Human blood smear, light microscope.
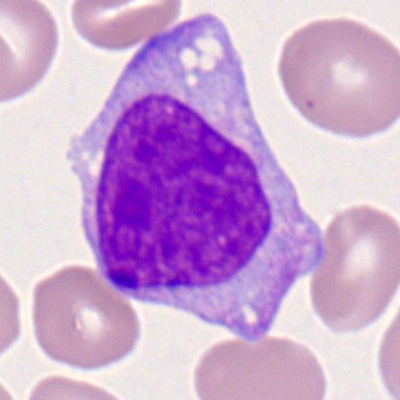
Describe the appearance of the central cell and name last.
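Taking each feature in turn, the outline is irregular and angular, with several pointed corners. The cytoplasm is abundant and pale greyish blue, and it contains no coarse coloured granules. The chromatin is coarse and patchy, with darker clumps. The cell is a monocyte.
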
